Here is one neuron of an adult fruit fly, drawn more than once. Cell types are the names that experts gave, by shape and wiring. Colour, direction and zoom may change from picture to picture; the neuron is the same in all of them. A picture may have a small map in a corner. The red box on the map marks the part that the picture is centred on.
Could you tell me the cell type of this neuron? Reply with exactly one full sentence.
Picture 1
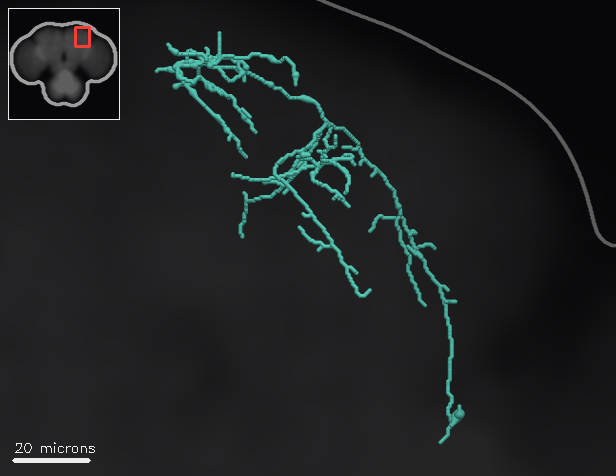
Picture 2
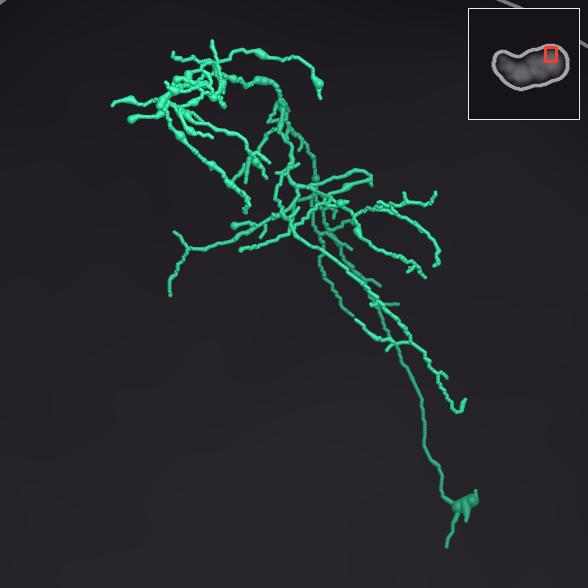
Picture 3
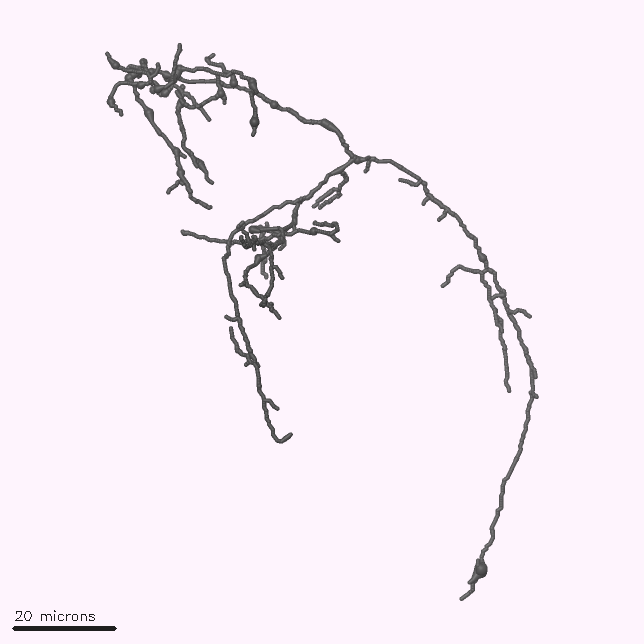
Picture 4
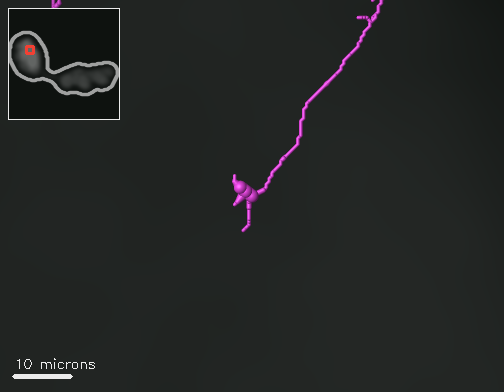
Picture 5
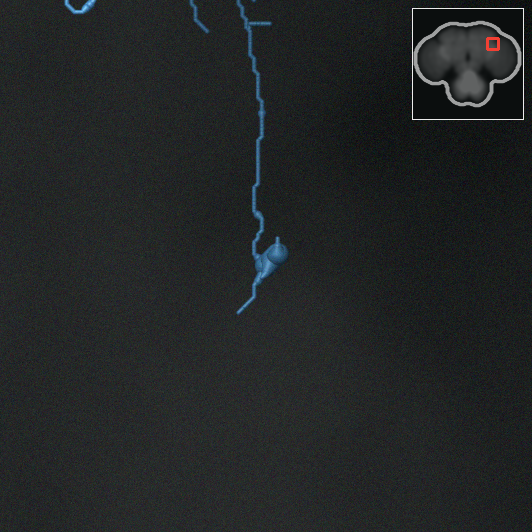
This neuron is an instance of the cell type CB1987.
